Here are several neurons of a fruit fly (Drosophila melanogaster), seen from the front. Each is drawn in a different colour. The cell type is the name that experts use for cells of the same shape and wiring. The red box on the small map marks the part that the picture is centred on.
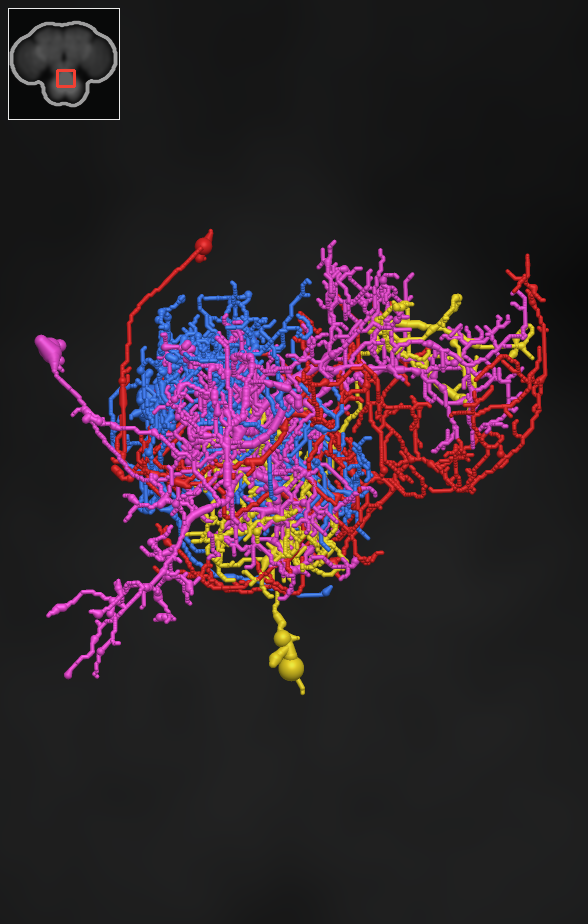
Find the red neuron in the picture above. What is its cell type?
INXXX416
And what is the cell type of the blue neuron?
INXXX322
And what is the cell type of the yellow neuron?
INXXX334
